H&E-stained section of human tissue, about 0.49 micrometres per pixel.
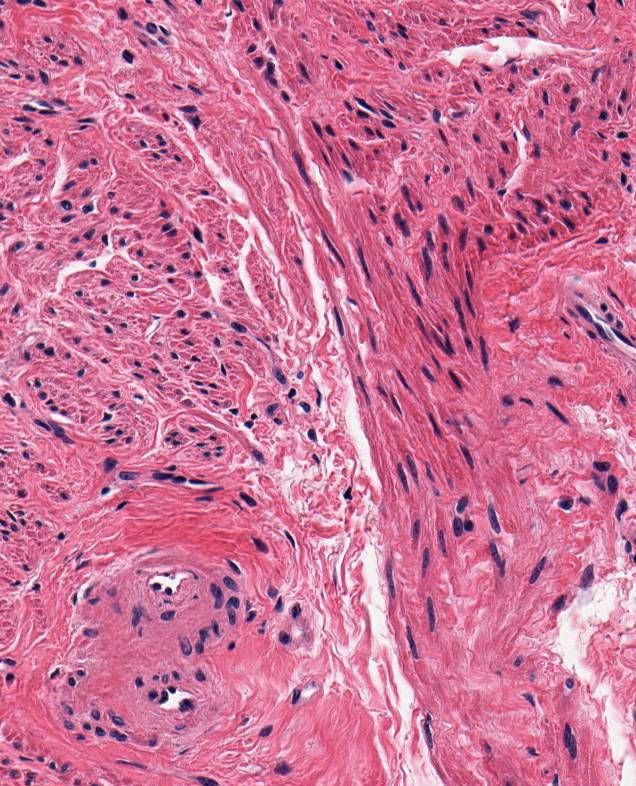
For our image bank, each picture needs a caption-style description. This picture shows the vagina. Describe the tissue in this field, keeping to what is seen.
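The whole field consists of smooth muscle bundles running in different planes, and no epithelium is present anywhere. A broad band of lengthwise-cut smooth muscle runs diagonally from the top centre down toward the lower right. In this band the nuclei are elongated and cigar-shaped, lying parallel to the fibres. The muscle cytoplasm stains a strong eosinophilic pink.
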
